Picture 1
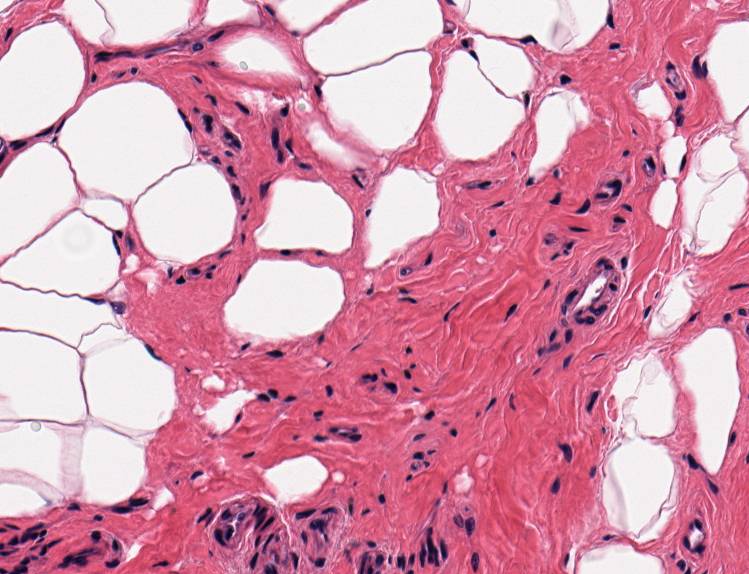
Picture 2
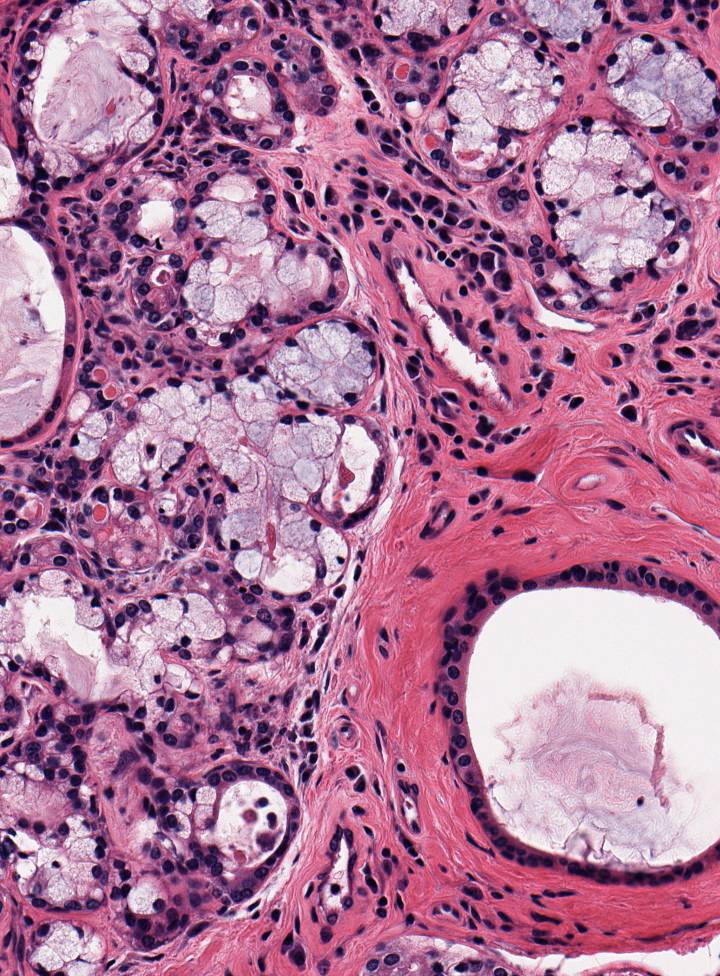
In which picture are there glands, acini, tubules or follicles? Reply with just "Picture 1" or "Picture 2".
Picture 2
